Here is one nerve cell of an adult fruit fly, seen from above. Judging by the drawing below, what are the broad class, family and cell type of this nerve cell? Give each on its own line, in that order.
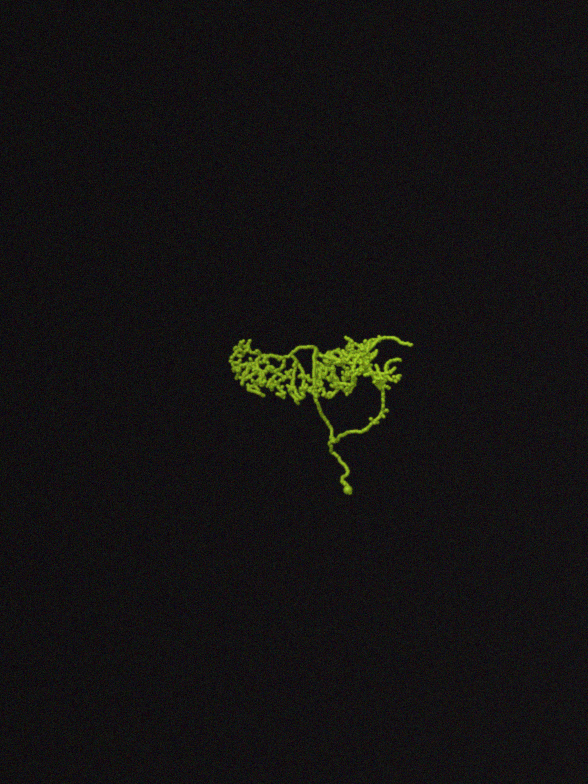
central-brain intrinsic neuron
hemilineage DM6_dorso_medial
FB6K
